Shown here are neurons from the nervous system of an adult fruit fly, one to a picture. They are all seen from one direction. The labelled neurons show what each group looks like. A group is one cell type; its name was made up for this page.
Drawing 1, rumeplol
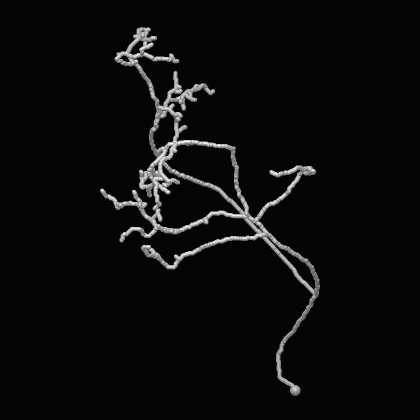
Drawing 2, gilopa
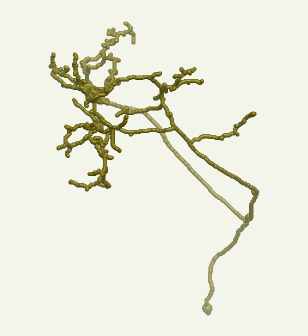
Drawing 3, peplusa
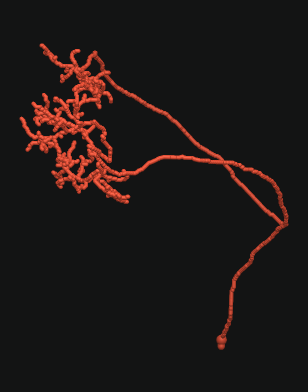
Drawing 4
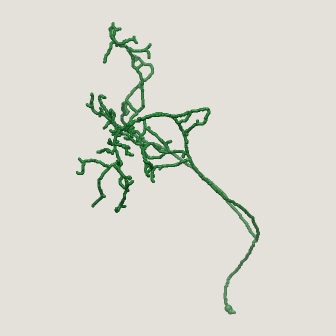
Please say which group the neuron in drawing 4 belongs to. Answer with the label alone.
gilopa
